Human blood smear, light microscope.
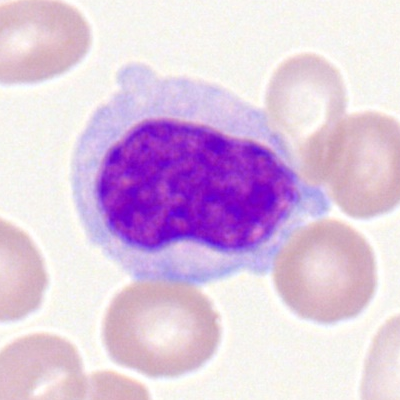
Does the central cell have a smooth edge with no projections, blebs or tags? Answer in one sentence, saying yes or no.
No, the cell does not have a smooth edge, since its outline is rough.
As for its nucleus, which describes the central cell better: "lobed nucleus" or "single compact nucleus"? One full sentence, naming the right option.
The nucleus is neither lobed nor band-shaped but one compact round, oval or kidney-shaped mass.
